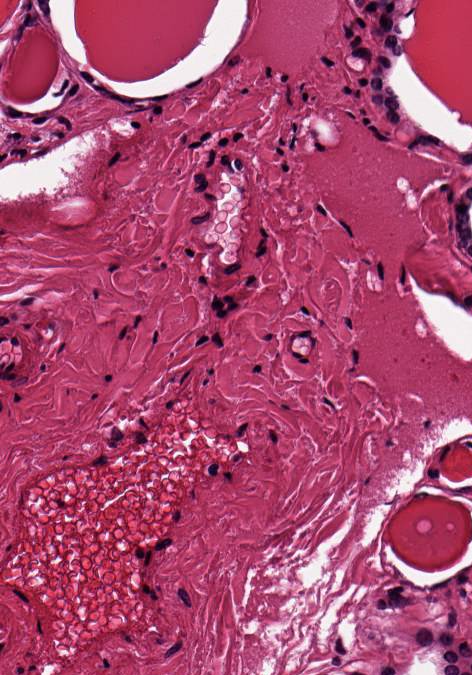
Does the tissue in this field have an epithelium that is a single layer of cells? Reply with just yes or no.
Yes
